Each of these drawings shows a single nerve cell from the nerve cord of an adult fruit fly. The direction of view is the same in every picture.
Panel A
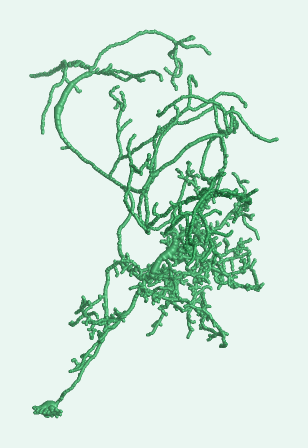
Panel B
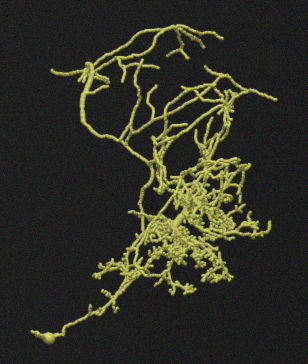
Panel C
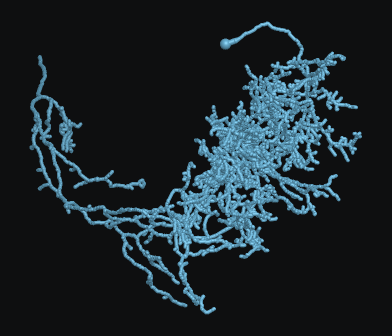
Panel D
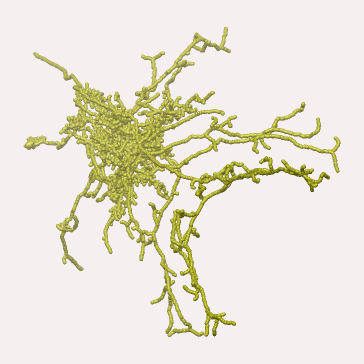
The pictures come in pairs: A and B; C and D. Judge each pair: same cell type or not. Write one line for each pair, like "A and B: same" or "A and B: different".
A and B: same
C and D: different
